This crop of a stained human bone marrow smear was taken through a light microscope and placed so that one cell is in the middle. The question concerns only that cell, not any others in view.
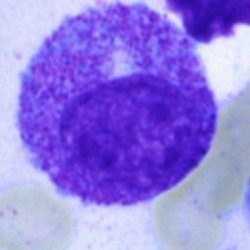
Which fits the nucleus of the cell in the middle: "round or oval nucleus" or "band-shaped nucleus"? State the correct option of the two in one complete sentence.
What the nucleus forms is one compact round or oval mass.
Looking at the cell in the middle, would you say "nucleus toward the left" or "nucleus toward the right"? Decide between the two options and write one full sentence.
What sits toward the right of the cell is its nucleus.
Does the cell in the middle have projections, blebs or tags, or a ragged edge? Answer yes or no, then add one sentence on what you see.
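No. The cell has a round, smooth outline.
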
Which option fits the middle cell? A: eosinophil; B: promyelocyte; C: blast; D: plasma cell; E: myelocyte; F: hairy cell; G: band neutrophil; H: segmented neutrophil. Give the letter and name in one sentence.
The cell in the middle is correctly identified as a myelocyte in option E.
